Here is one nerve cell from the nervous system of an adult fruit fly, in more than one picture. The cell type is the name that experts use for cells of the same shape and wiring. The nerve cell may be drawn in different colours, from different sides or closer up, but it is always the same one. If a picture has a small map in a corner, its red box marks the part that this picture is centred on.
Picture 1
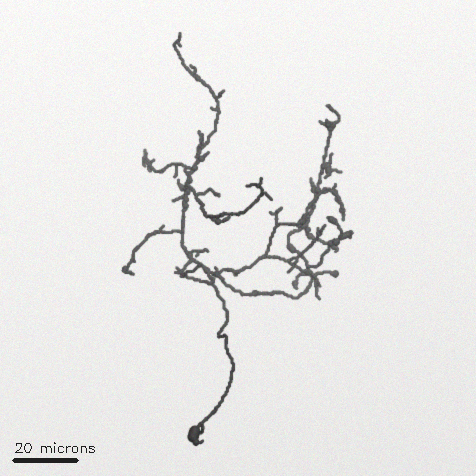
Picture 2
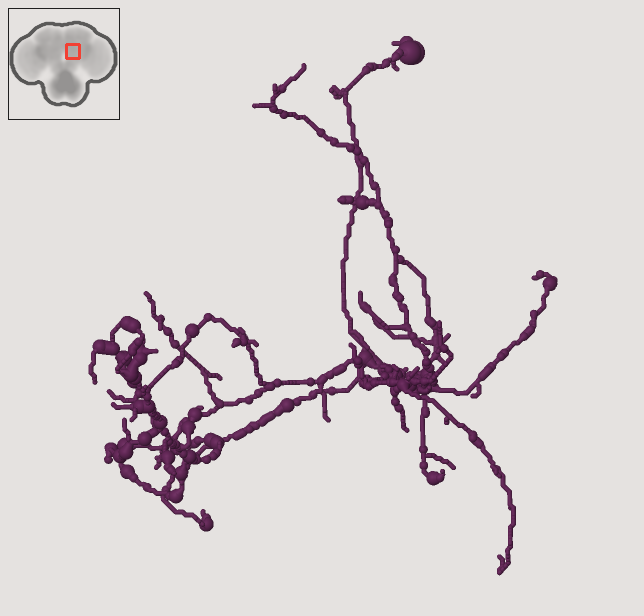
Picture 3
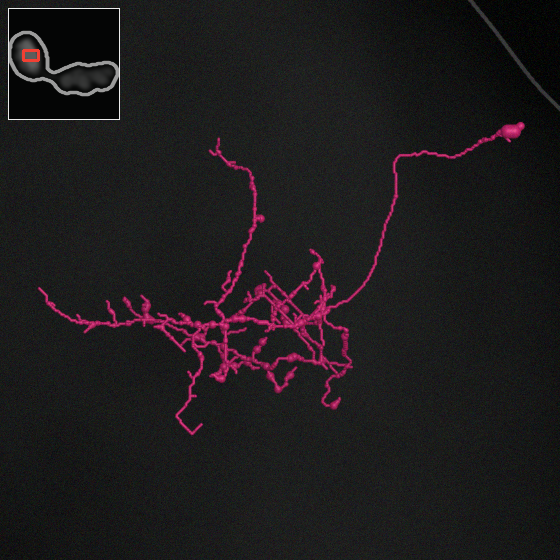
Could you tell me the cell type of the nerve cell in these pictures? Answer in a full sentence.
The cell type is CB2953.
